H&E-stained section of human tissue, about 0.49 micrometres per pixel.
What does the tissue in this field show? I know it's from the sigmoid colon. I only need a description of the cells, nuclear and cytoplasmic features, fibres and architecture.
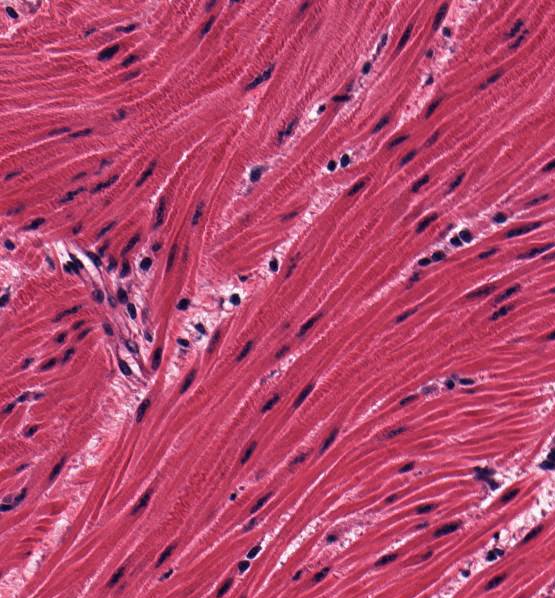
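You'll notice the muscle fibres branch and join their neighbours instead of lying as separate parallel cylinders. Their nuclei are oval, elongated and sit centrally in the fibres. Between groups of fibres, and parallel to them, run thin bands of pale loose connective tissue; the nuclei there are smaller, rounder and darker than the muscle ones.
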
